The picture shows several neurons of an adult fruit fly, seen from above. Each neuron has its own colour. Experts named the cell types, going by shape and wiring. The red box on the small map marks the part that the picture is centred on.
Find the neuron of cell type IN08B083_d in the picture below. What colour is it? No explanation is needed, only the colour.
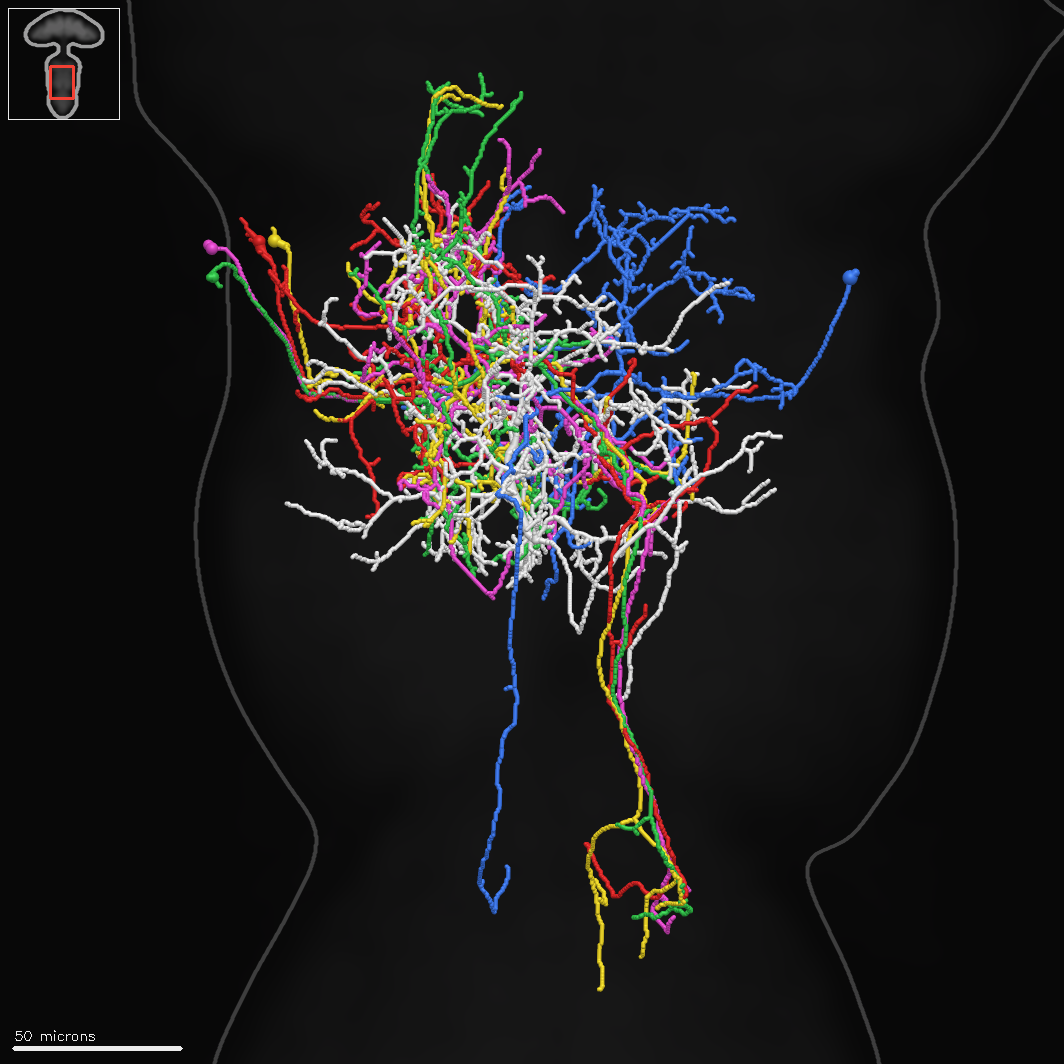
magenta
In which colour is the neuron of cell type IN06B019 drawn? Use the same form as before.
white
